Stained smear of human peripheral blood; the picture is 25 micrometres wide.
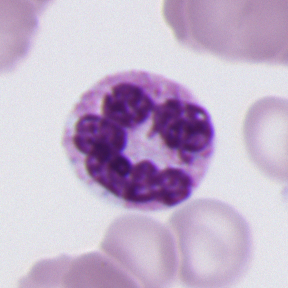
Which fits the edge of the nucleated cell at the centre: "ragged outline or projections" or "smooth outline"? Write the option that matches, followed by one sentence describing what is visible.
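Smooth outline. The cell outline is round and smooth.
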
